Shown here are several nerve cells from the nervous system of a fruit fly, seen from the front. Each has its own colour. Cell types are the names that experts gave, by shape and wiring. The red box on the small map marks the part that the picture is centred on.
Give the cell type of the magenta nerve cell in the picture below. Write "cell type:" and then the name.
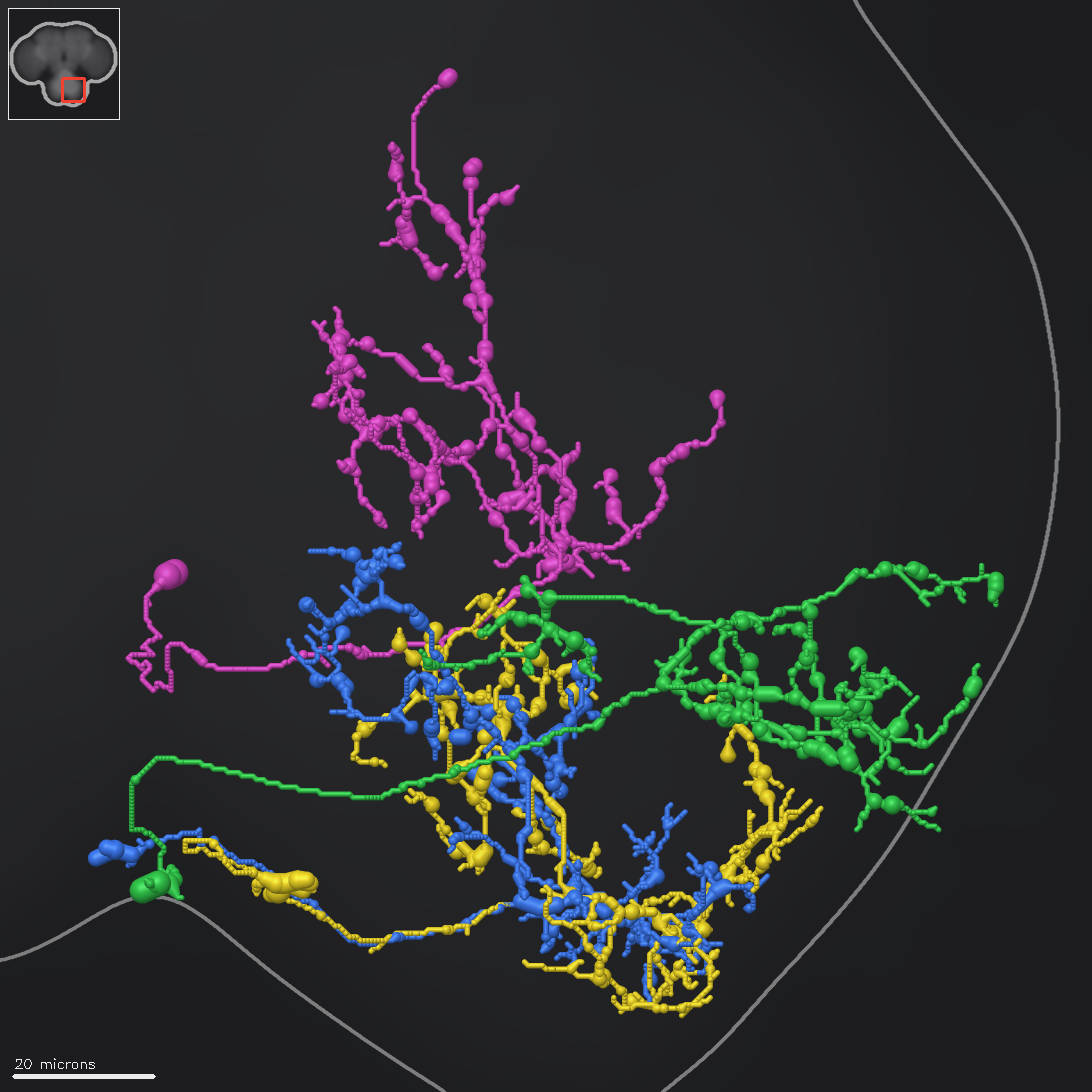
cell type: IN13B085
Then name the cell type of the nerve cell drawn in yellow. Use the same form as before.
cell type: IN13B090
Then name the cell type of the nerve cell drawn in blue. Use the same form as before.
cell type: IN13B079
